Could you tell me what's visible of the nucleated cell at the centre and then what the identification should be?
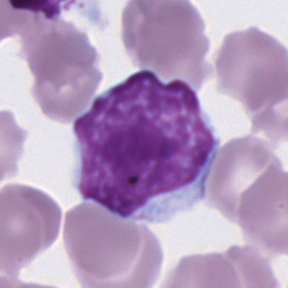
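First point: the outline is irregular and angular rather than smoothly round. Second, the nucleus reaches the cell edge along the upper and left sides. Third, a single small black dot lies in the lower half of the nucleus. Fourth, no coarse coloured granules are seen in the cytoplasm. The cell is a typical lymphocyte.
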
